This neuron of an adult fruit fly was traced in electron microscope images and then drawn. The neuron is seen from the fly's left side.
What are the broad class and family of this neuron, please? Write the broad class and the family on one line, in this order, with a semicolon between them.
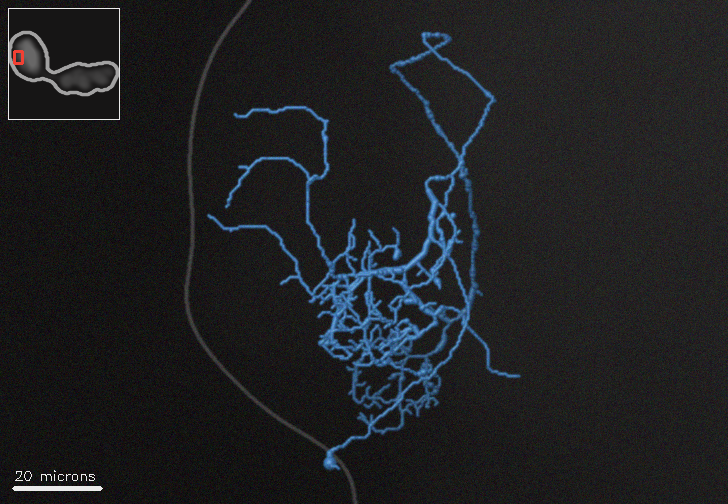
central-brain intrinsic neuron; hemilineage ALv2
